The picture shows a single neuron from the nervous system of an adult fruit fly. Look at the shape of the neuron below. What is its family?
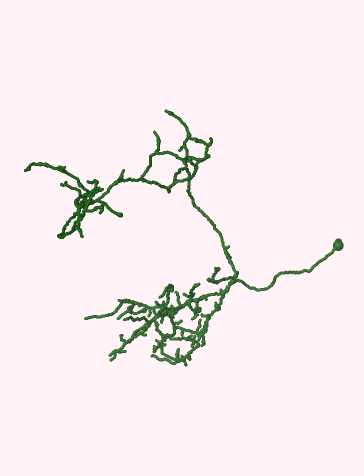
hemilineage CREl1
